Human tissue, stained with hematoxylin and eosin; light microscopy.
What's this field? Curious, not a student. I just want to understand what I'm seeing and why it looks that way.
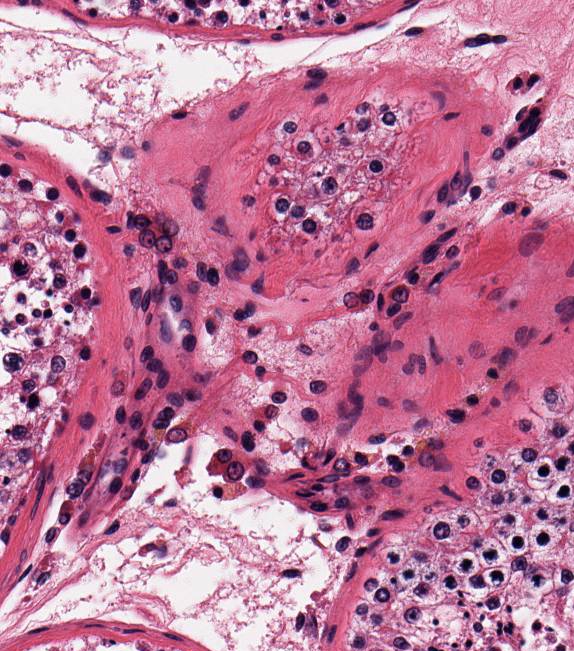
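The field mainly shows seminiferous tubule. At the left, a tubule is bounded by a thick, bright pink, layered wall curving smoothly; elongated spindle-shaped nuclei run along its bands.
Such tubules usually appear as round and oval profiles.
Between the tubules, lower left of centre, some cells hold golden-brown pigment granules.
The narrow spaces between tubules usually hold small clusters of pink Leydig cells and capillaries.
Within the tubules, cells are loosely spaced with many clear gaps.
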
